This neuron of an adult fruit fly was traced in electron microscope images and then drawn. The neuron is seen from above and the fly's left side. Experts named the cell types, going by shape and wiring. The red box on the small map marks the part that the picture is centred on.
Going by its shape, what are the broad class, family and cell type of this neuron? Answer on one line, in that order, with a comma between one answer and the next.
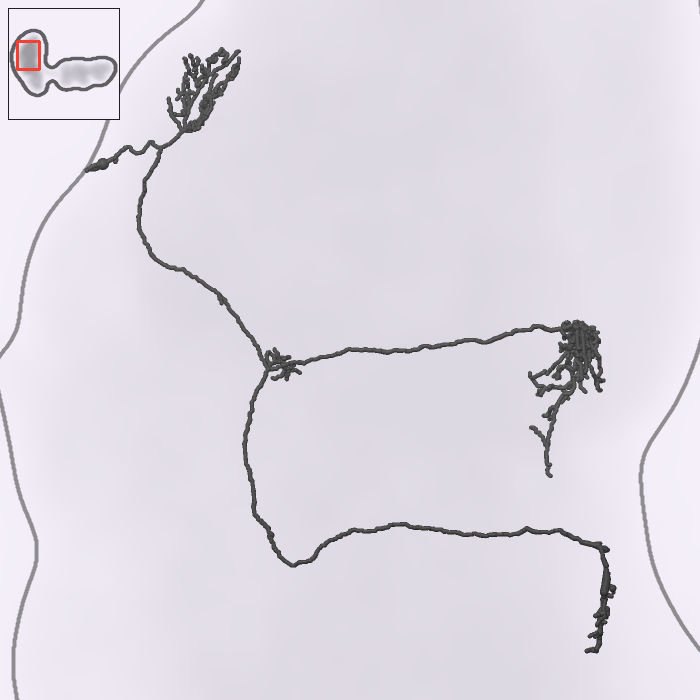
central-brain intrinsic neuron, hemilineage AOTUv3_ventral, PS083_b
